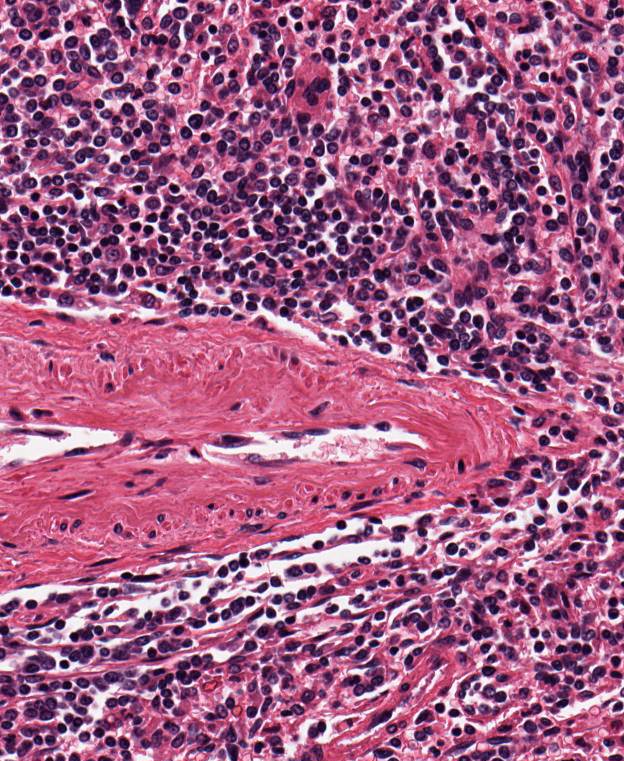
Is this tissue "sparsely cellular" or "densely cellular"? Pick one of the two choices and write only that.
Densely cellular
